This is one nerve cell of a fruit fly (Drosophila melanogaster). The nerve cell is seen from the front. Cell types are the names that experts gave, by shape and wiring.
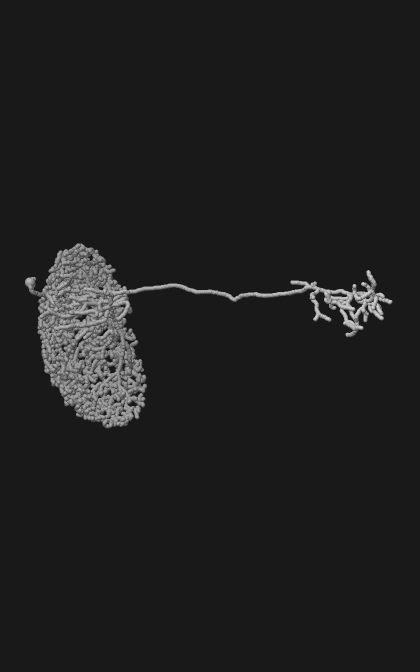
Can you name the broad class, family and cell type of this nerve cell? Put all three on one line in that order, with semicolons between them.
visual projection neuron; hemilineage VLPl2_lateral; LT61b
